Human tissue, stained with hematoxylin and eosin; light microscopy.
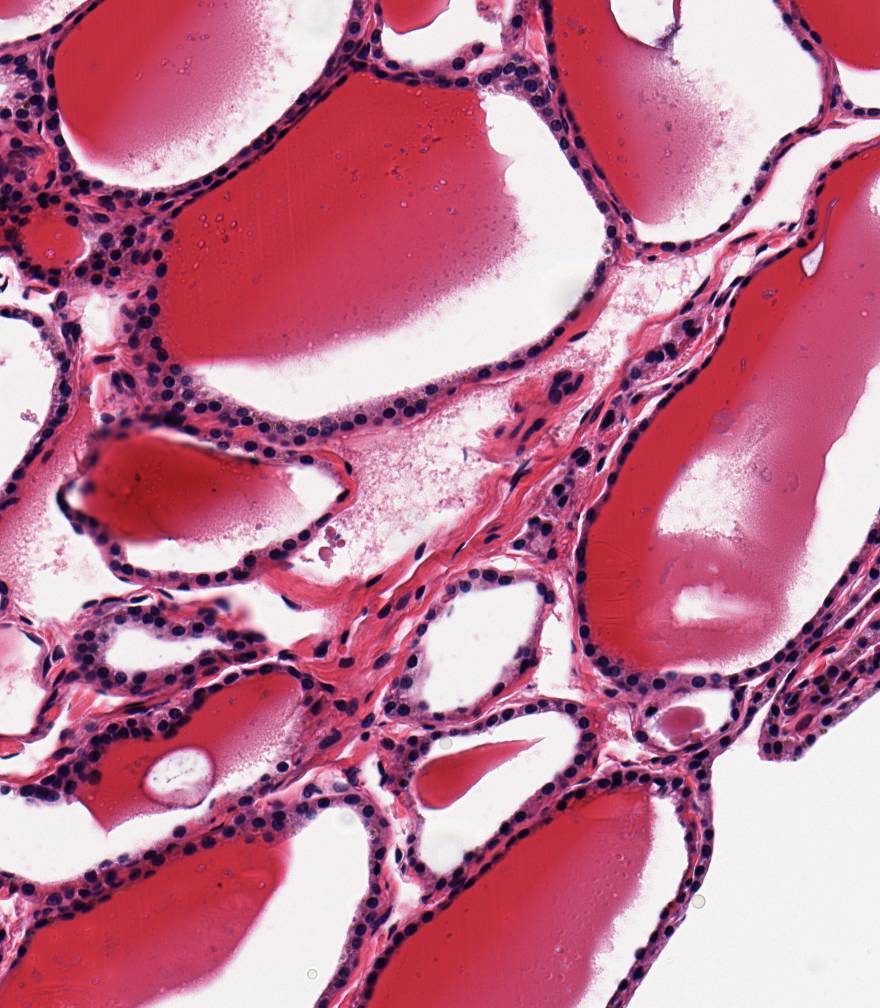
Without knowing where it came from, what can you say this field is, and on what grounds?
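Thyroid follicle is the structure shown, with follicles varying widely in size: largest along the top and right, smaller in the centre and lower left.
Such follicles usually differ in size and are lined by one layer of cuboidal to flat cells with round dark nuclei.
The lining here is a single layer of flattened to low cuboidal epithelial cells, with small, round, dark-staining nuclei set evenly in one row. Lumens hold dense, smooth, strongly eosinophilic colloid.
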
